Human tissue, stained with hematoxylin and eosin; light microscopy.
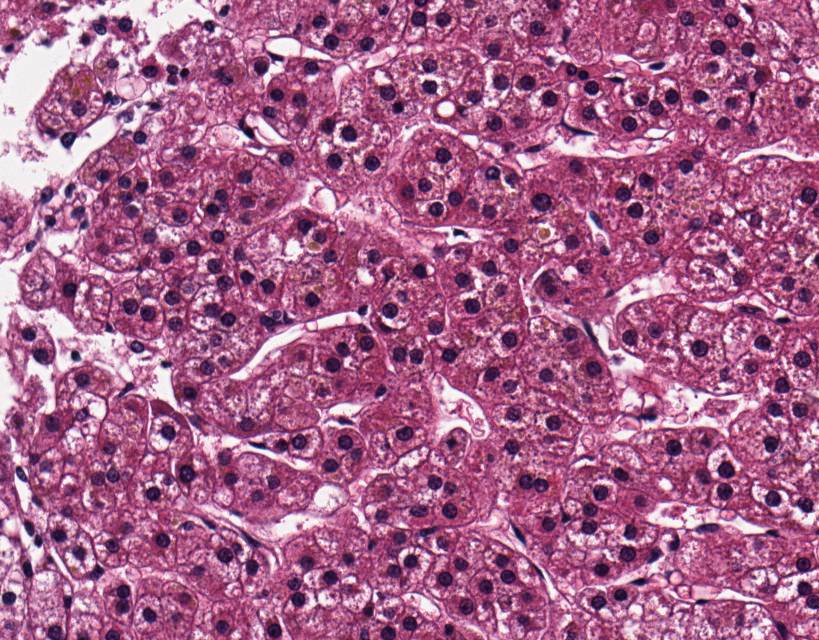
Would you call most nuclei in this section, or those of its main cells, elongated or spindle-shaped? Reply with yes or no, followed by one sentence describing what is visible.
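No. Most nuclei are round and centrally placed, each with a single prominent dark nucleolus.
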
